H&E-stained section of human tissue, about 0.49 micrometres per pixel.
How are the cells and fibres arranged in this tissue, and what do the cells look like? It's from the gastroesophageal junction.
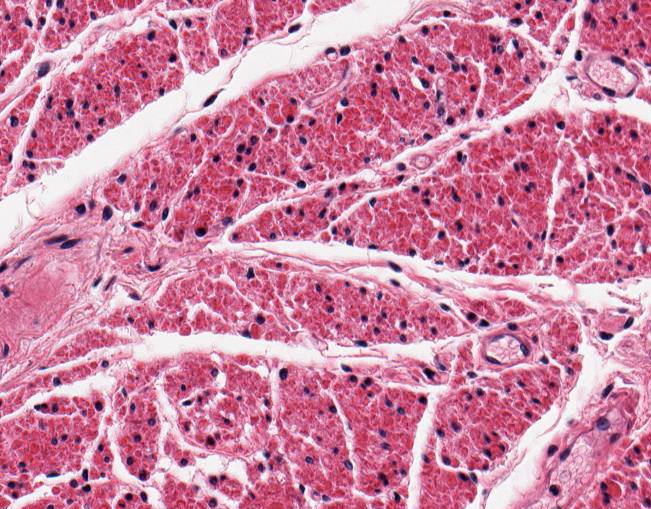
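Bundles show a stippled mosaic of small red profiles, not long strands: fibres cut across. Small dark blue oval to round nuclei scattered evenly through bundle interiors. Cytoplasm deep red-pink with eosin. Septa: thin, pale pink fibrous connective tissue, few elongated nuclei.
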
